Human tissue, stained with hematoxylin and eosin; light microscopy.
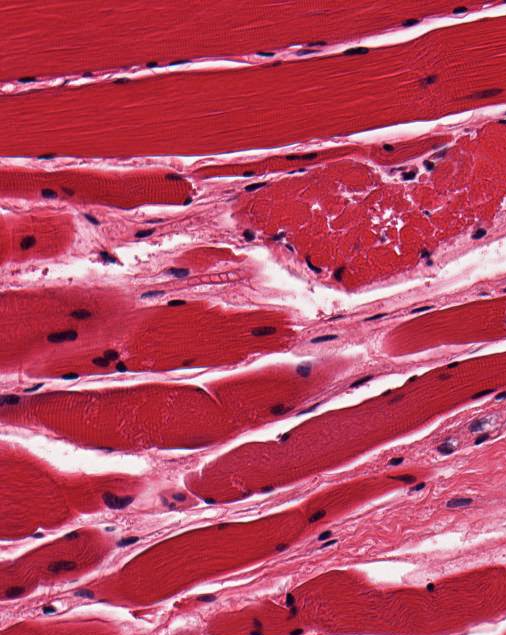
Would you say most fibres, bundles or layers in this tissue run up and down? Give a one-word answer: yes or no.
No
